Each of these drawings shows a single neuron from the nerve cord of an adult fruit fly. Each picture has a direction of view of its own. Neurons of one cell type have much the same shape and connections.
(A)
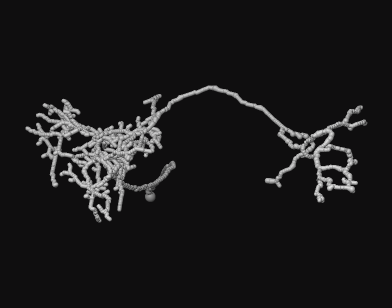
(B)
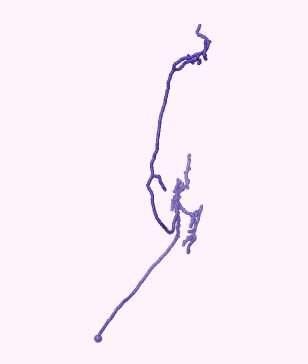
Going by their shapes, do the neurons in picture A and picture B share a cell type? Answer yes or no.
no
